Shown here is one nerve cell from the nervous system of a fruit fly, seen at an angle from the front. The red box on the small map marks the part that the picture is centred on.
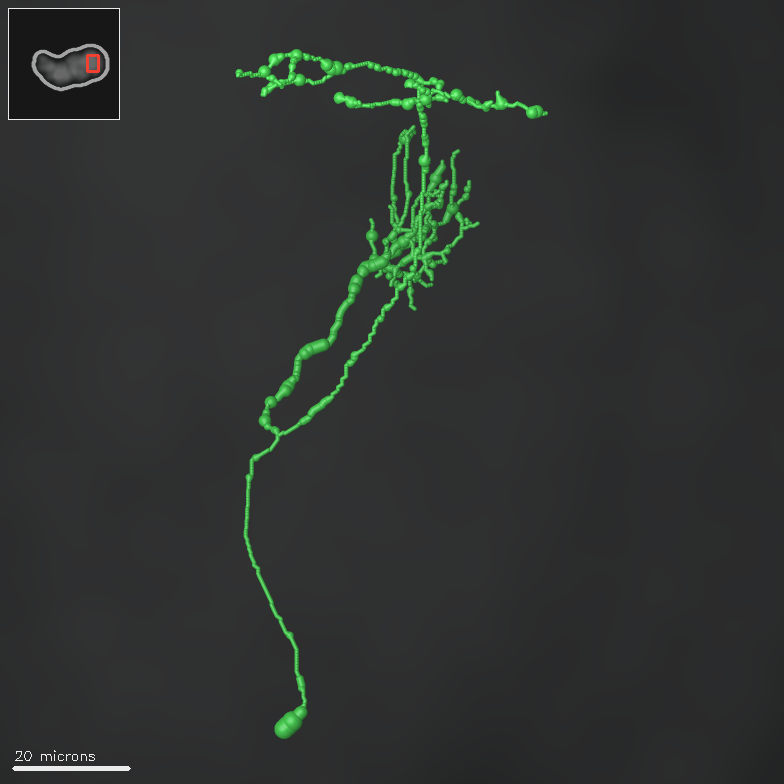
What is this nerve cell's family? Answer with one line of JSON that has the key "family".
{"family": "hemilineage VPNv2"}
